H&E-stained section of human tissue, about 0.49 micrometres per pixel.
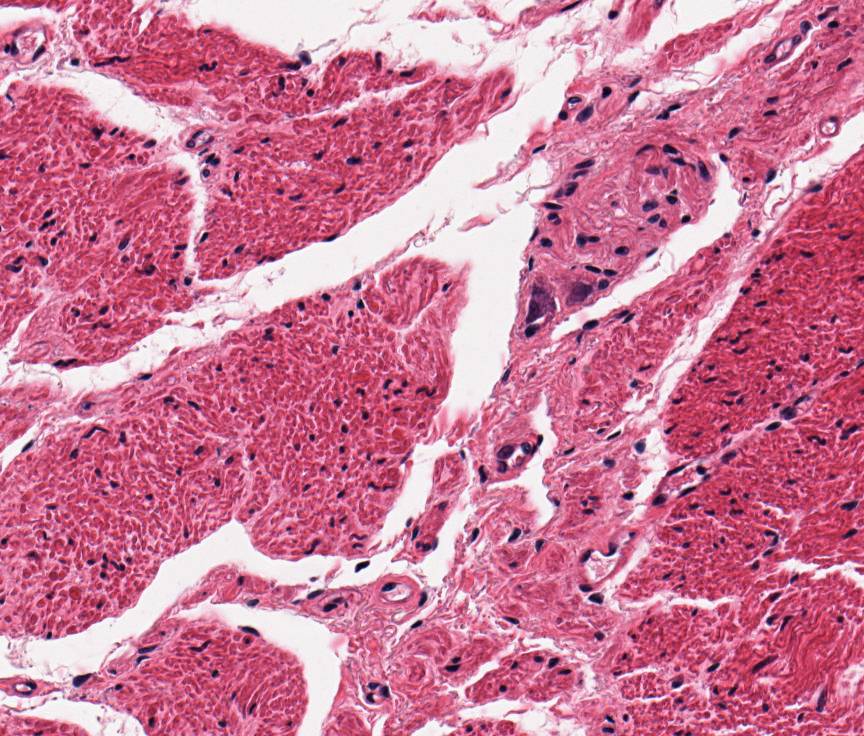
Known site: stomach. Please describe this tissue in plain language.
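Muscle bundles: small dark nuclei scattered evenly through each interior. Wide empty clefts between bundles, the widest through the upper centre. Just right of centre, in connective tissue: small group of large ganglion cells, purplish cytoplasm. No fat cells in the field.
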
